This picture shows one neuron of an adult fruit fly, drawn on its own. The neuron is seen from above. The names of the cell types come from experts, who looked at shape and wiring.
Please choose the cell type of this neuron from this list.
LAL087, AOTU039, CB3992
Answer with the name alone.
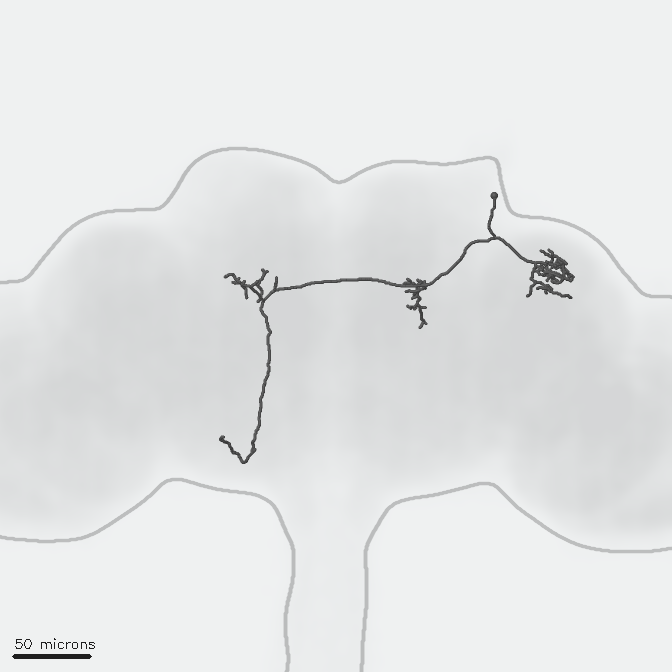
AOTU039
